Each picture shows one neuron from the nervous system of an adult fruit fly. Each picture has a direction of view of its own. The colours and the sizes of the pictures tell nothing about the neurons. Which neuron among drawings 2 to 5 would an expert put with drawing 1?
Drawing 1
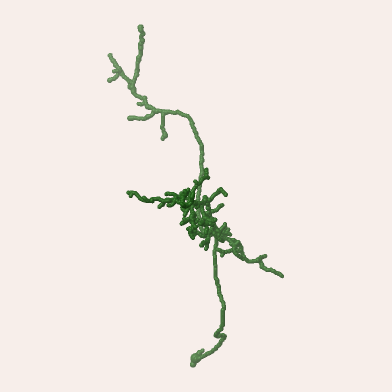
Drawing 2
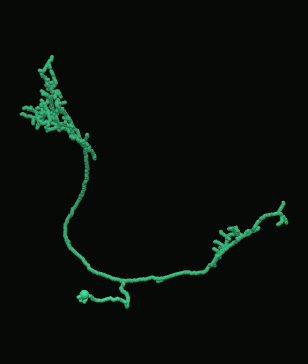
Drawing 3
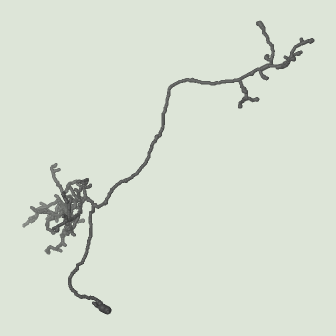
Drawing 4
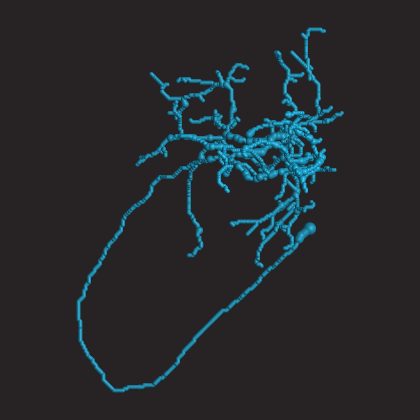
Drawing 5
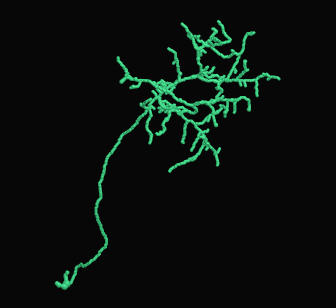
Drawing 3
